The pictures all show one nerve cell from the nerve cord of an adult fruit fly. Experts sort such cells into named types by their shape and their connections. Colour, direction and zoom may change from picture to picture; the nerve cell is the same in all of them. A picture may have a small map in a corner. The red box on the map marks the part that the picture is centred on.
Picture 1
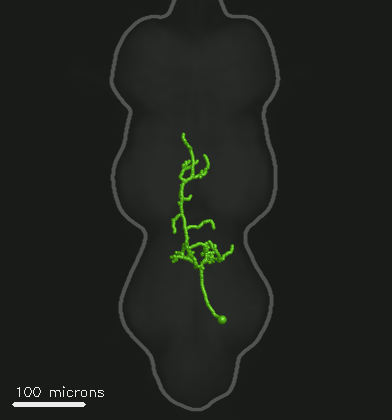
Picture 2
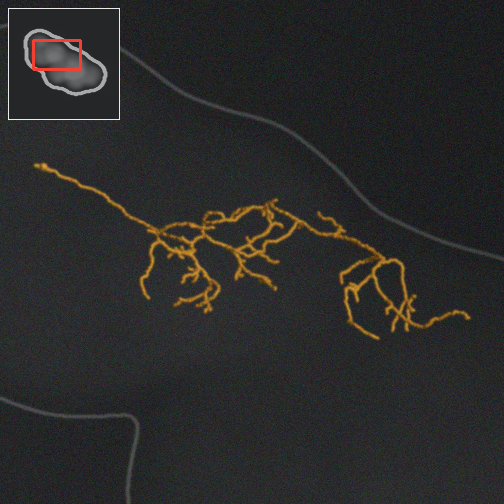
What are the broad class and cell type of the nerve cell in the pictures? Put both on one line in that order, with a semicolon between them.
nerve-cord intrinsic neuron; INXXX355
